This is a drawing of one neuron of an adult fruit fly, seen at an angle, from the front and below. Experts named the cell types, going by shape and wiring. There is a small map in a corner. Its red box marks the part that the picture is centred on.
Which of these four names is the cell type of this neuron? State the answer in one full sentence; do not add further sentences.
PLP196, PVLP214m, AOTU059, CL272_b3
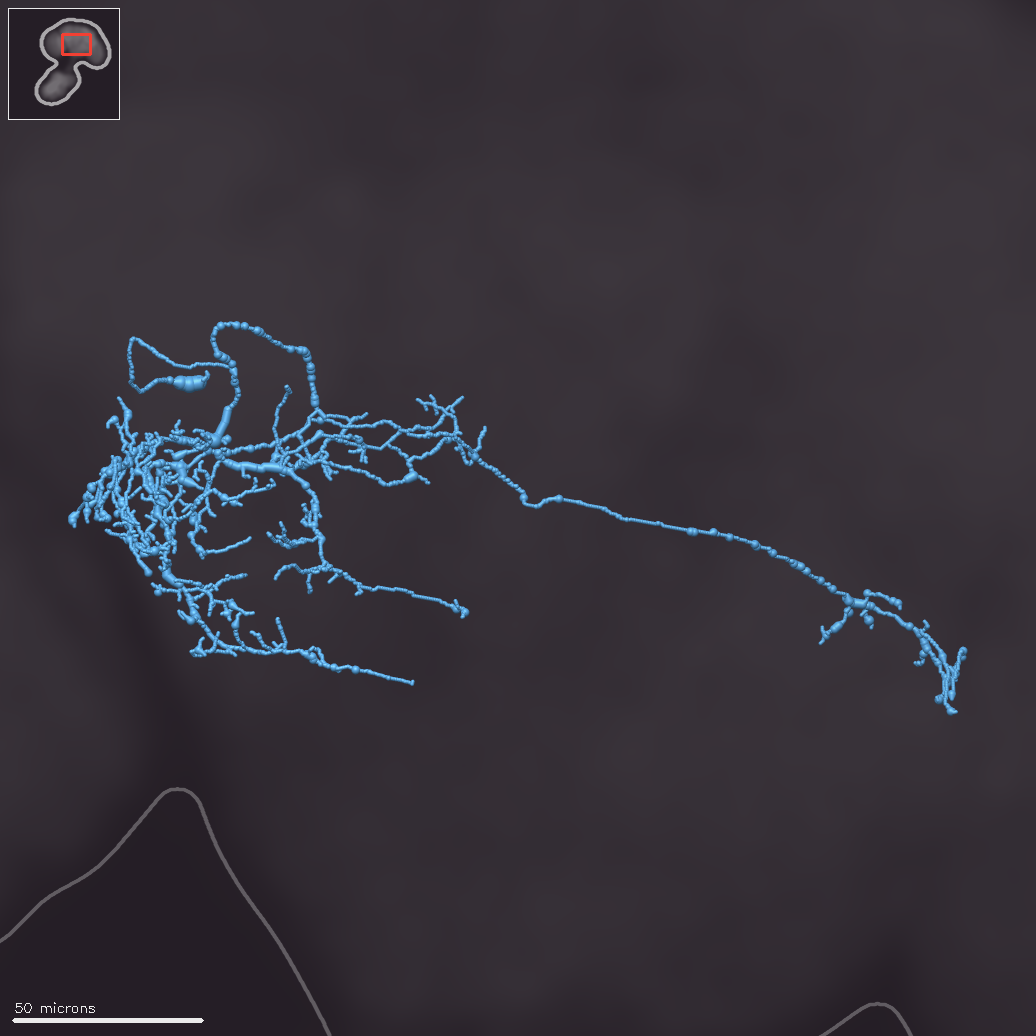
The neuron is typed under the name PLP196.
